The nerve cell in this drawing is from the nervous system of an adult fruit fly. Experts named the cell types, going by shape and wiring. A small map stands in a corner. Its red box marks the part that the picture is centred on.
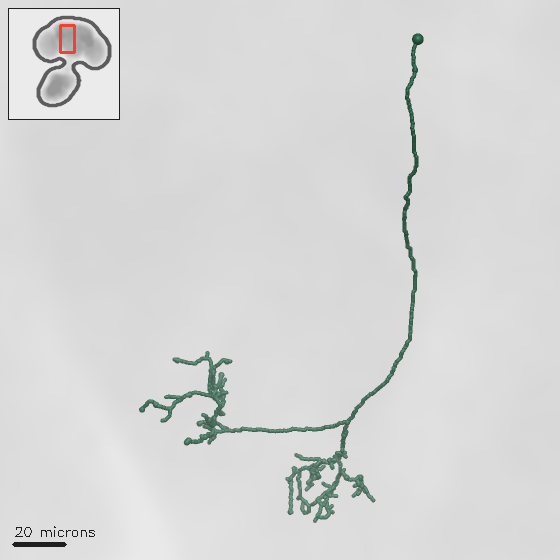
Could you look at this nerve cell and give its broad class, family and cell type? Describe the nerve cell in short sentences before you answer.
The cell body can be seen at the upper right of the picture. By the scale bar it is about 190 microns tall in this view. Its broad class is central-brain intrinsic neuron. The family is hemilineage DM1_antero_ventral. It is of cell type CB1394_a.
